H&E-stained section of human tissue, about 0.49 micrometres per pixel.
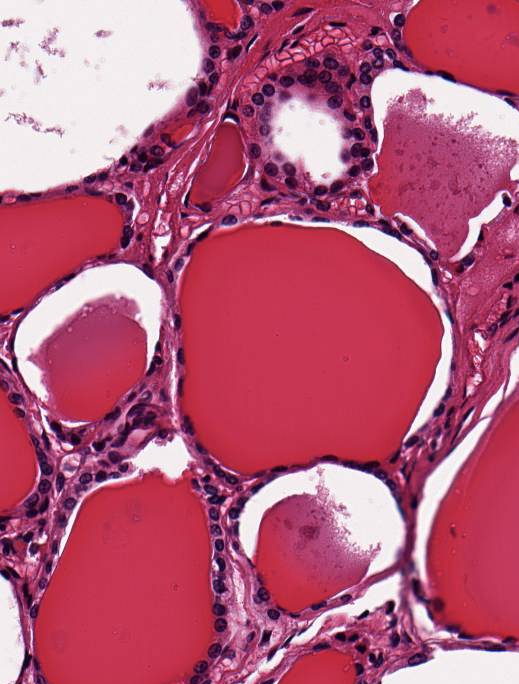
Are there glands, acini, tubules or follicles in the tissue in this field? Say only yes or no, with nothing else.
Yes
